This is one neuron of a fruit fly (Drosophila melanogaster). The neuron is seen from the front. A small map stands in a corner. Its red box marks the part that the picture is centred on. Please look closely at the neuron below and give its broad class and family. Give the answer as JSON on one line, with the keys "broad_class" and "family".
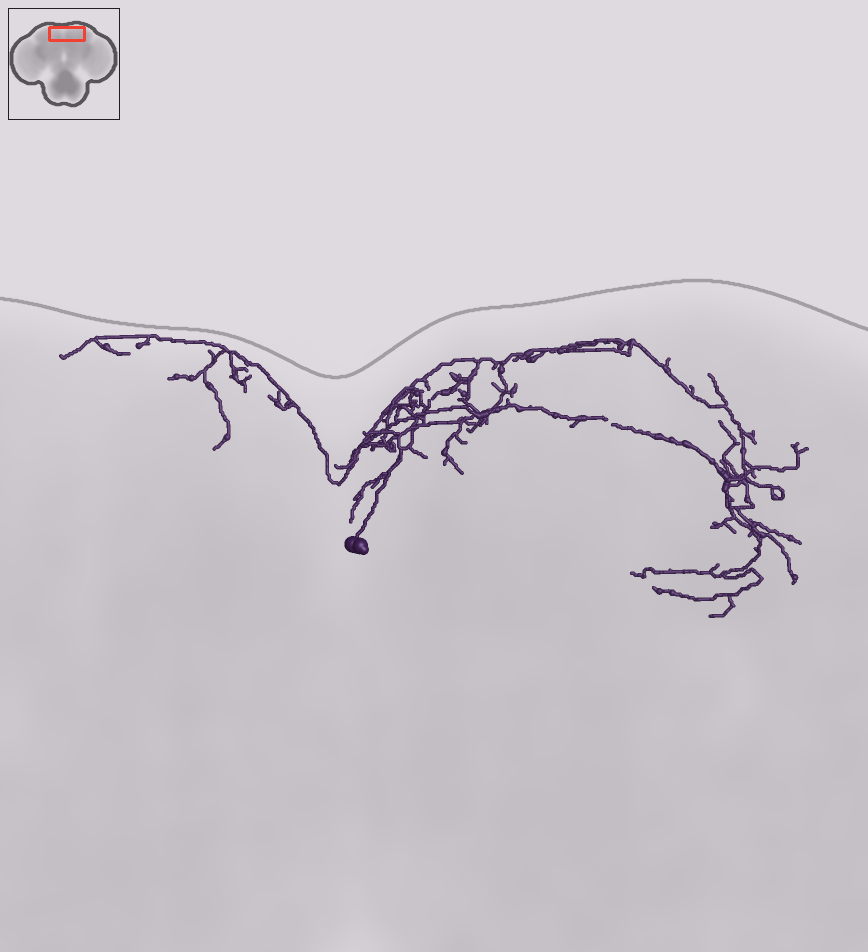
{"broad_class": "central-brain intrinsic neuron", "family": "hemilineage SMPad1"}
